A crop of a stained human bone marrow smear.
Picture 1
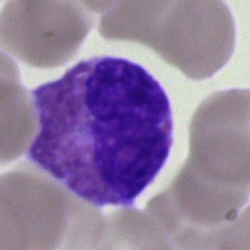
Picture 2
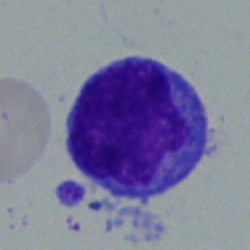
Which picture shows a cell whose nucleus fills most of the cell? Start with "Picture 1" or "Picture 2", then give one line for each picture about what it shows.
Picture 2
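What picture 1 shows: The cytoplasm forms a broad crescent on the left side of the nucleus.
What picture 2 shows: The nucleus fills most of the cell.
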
